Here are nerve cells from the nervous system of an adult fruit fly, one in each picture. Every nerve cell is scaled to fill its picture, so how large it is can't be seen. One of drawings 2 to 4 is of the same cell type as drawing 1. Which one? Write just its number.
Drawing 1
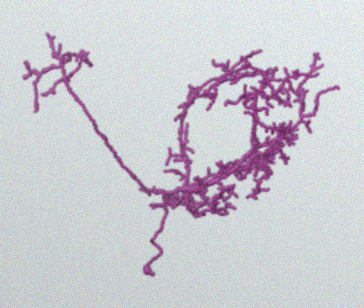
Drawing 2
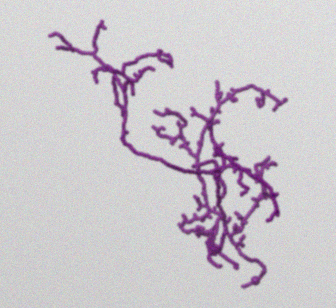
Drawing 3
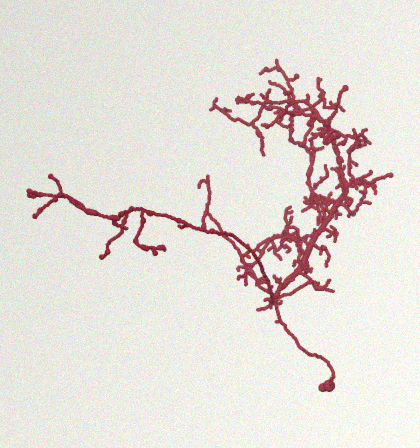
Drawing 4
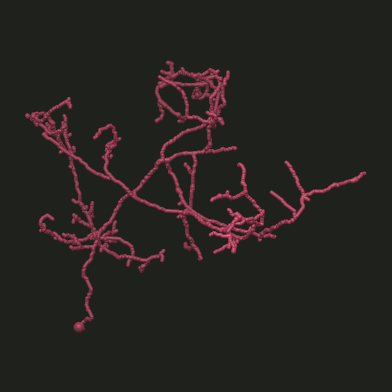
3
